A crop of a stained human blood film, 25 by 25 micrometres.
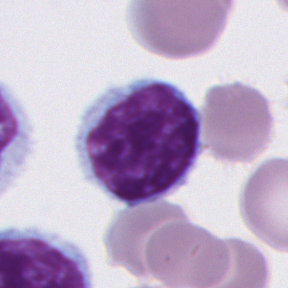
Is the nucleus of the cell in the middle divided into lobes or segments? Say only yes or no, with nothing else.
No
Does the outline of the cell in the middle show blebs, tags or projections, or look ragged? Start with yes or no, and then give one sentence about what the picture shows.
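Yes. The outer edge of the cytoplasm is ragged rather than smooth.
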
